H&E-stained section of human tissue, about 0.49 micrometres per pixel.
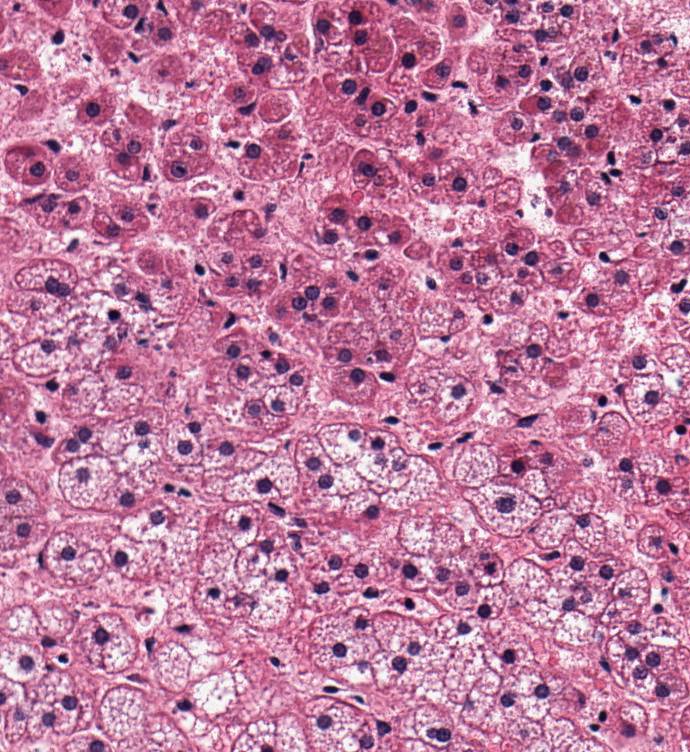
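Adrenal gland, haematoxylin and eosin section. The large cells have round, centrally placed nuclei, many showing a distinct nucleolus, and scattered large cells contain two nuclei. In the pale vacuolated cells the nucleus remains central; it is not displaced to the edge by a single large vacuole. Small, dark, elongated nuclei occupy the narrow spaces between the large cells.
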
